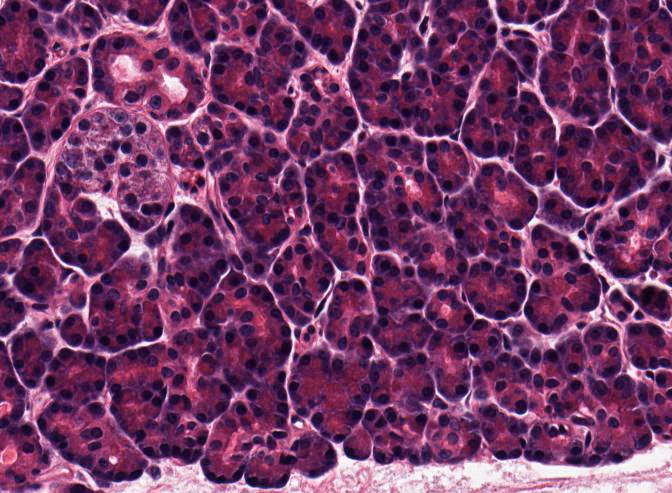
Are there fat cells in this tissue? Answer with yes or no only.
No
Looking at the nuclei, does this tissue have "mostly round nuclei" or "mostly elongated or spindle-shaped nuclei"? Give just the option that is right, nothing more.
Mostly round nuclei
